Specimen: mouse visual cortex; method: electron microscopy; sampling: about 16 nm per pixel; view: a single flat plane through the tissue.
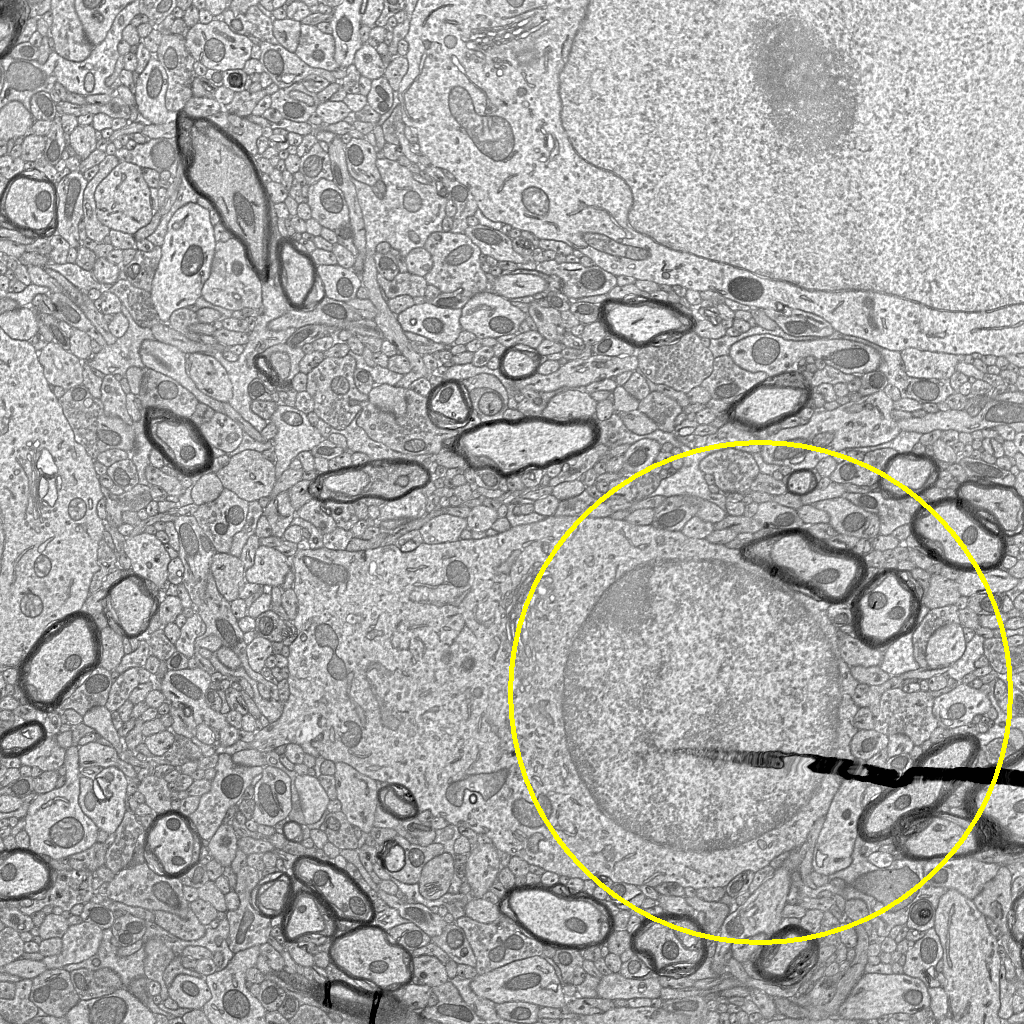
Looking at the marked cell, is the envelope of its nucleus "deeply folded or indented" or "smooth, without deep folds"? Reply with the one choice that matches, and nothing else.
Smooth, without deep folds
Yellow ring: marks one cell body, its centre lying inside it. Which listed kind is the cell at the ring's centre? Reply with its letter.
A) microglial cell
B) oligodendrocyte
B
